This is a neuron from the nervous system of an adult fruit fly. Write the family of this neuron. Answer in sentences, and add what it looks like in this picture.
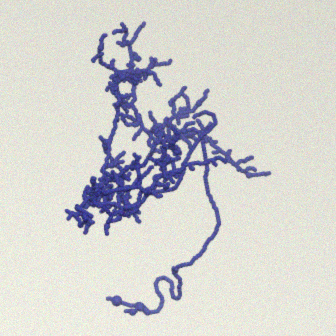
Its family is hemilineage WEDa1. This is a central-brain intrinsic neuron. The picture shows dozens of branch ends. In this view it is taller than it is wide.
